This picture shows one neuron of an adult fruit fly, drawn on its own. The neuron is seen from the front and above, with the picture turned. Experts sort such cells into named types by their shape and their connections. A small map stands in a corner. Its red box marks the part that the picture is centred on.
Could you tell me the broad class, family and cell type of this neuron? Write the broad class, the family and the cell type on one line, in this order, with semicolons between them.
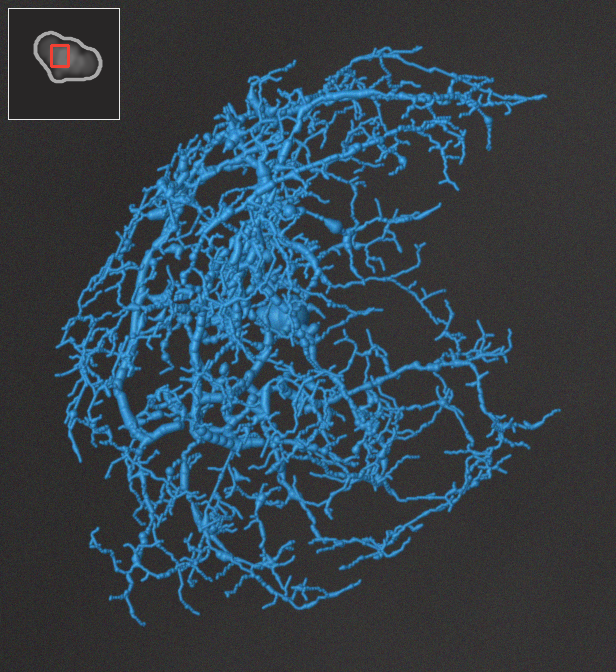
nerve-cord intrinsic neuron; hemilineage 21A; IN21A004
